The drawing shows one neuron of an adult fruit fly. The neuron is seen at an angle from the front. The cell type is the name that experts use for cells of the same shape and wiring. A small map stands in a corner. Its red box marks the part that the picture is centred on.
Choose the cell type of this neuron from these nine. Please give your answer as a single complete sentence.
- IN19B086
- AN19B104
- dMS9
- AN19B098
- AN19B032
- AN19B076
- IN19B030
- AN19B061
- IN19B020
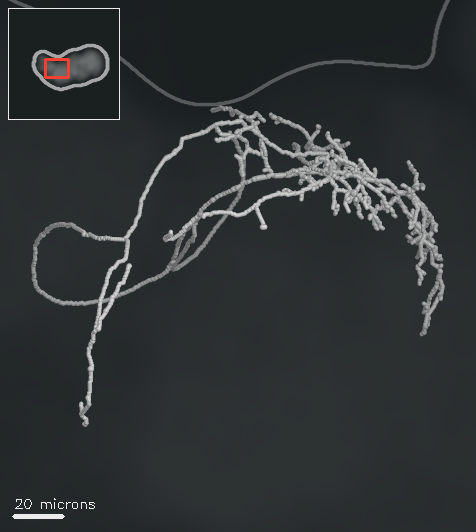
What this neuron is, by cell type, is IN19B086.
